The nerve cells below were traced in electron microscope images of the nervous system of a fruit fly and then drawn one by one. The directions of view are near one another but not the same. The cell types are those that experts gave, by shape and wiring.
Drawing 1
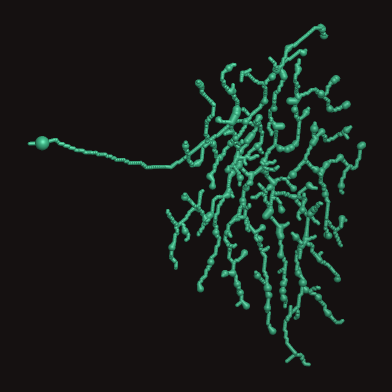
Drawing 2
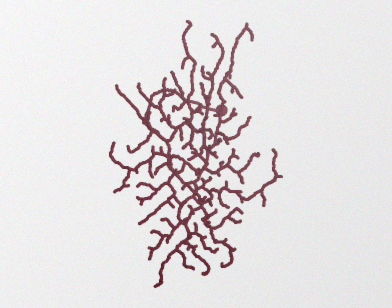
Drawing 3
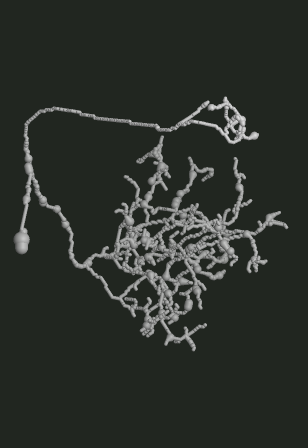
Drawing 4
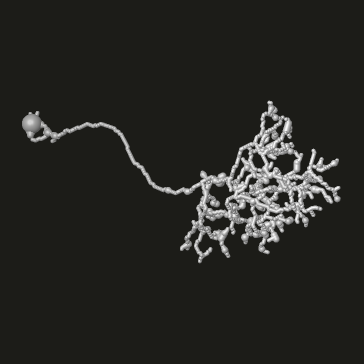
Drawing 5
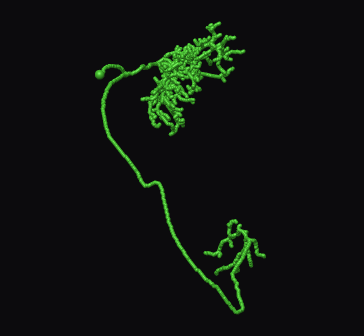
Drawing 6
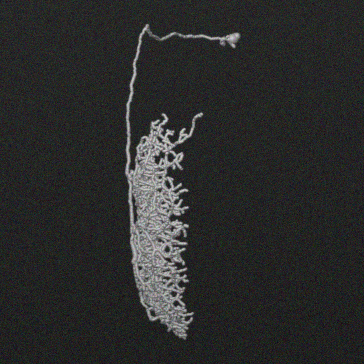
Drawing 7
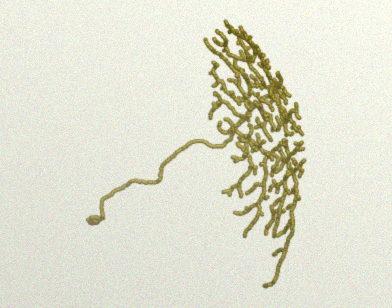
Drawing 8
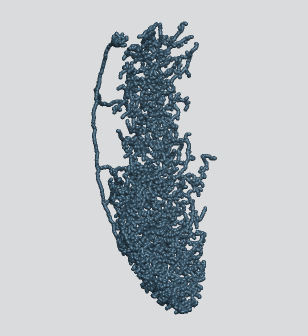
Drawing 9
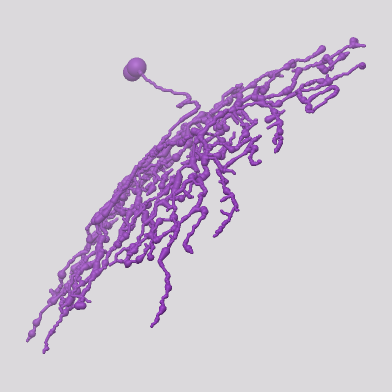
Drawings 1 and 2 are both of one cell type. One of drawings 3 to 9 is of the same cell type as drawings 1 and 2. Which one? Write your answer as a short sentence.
Drawing 9 is of the same cell type.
